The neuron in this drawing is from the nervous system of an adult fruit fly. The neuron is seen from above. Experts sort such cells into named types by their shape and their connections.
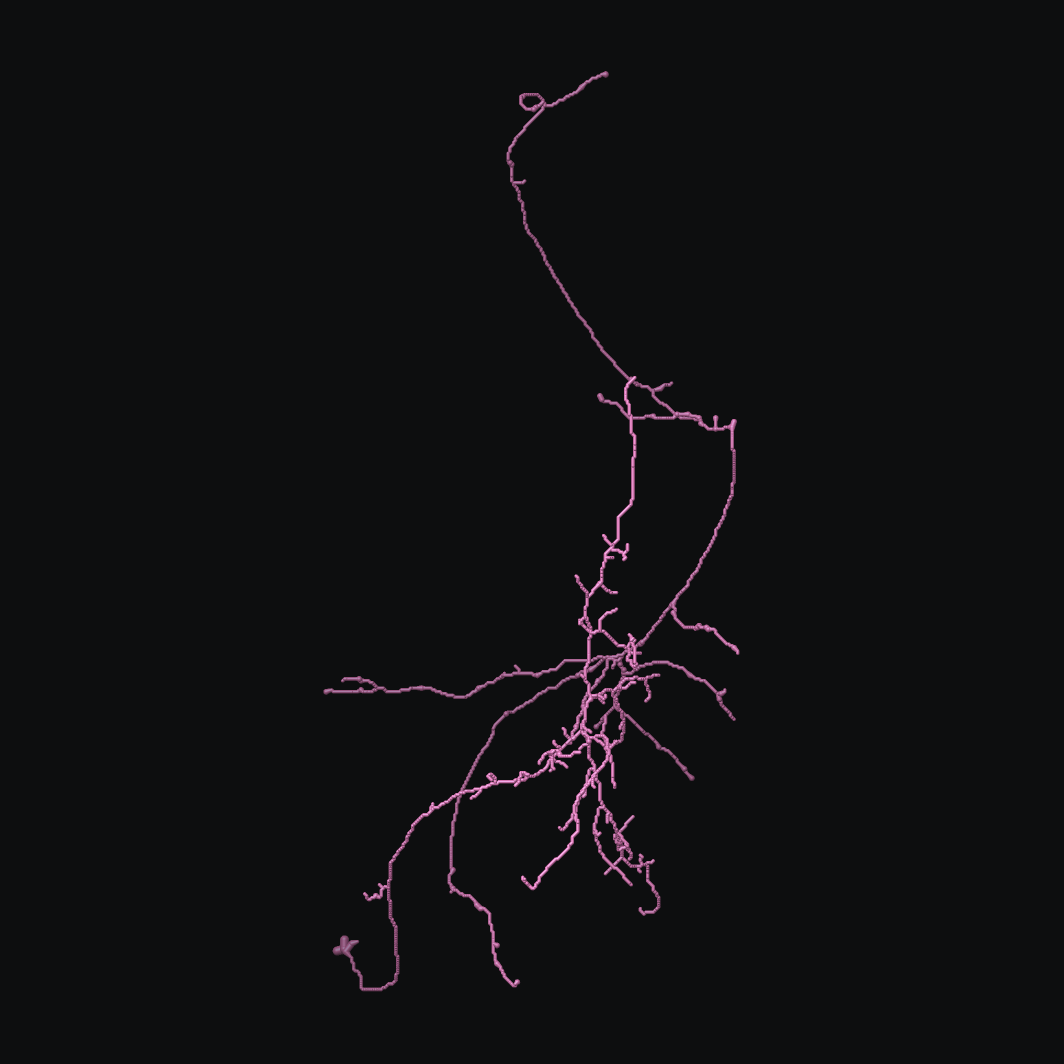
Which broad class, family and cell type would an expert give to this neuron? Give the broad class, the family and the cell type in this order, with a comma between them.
nerve-cord intrinsic neuron, hemilineage 12B, IN12B044_b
